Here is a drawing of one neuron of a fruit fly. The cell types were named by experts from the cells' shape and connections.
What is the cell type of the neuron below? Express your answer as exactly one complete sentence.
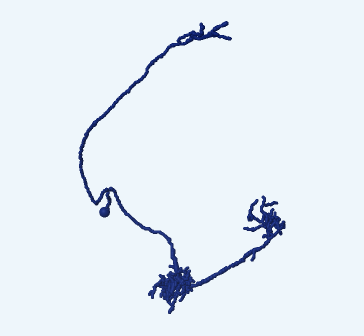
The cell type that fits this neuron is LLPC1.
